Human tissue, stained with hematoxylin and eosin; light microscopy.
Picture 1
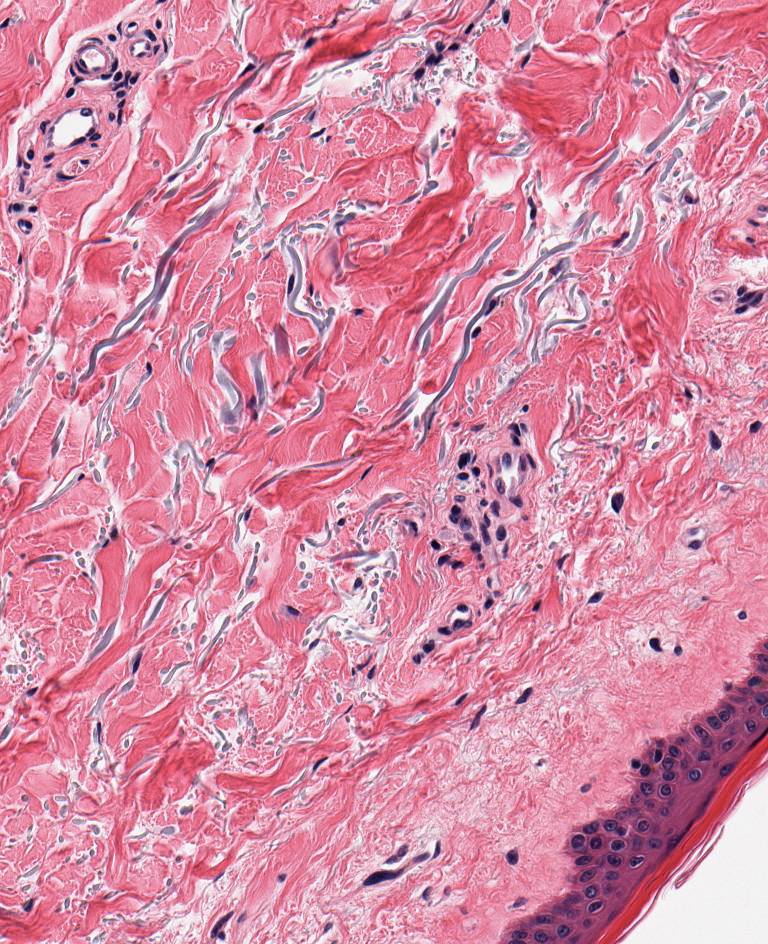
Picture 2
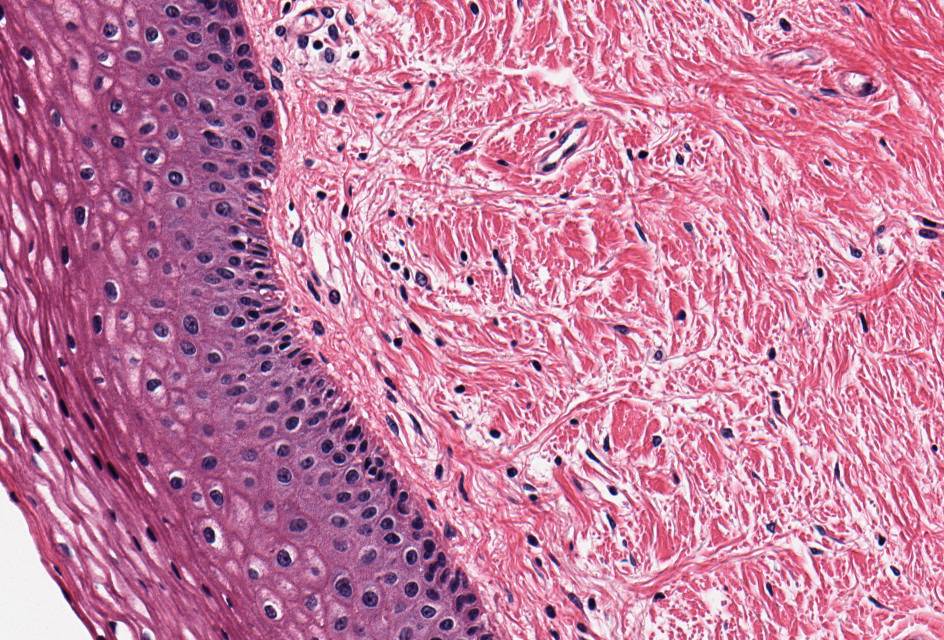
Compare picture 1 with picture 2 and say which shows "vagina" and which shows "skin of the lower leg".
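Here the skin of the lower leg is picture 1 and the vagina is picture 2. In picture 1, epidermis appears only along the lower right edge, and everything else is dermis. That epidermis is thin, with a flat lower border and no prominent rete ridges. Between the pink collagen bundles I notice wavy grey-blue fibres, and near the centre a small cluster of dark, round nuclei around small vessels. In picture 2, a curved band of stratified squamous epithelium runs down the left side, with connective tissue filling the rest to the right. The flattened surface cells at the far left still keep their nuclei, and cells in the middle and upper layers have pale, clear-looking cytoplasm around small round nuclei. Here too the junction between epithelium and connective tissue is smooth and gently curved, without deep rete ridges.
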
